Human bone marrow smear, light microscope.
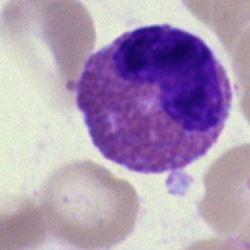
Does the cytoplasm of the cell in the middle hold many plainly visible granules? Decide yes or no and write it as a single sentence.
Yes, the cytoplasm of the cell is rich in visible granules.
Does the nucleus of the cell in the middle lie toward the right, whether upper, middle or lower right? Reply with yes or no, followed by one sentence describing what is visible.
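Yes. The nucleus lies off-centre toward the upper right of the cell.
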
